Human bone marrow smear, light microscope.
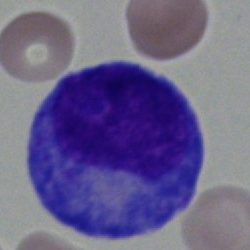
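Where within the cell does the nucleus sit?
It fills the upper part, with the cytoplasm lying mainly below it.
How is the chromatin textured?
Finely rather than coarsely clumped, and dark purple.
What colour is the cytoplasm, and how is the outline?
Blue, paler next to the nucleus and deeper toward the edge, inside an outline that is round and smooth.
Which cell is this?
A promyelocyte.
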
